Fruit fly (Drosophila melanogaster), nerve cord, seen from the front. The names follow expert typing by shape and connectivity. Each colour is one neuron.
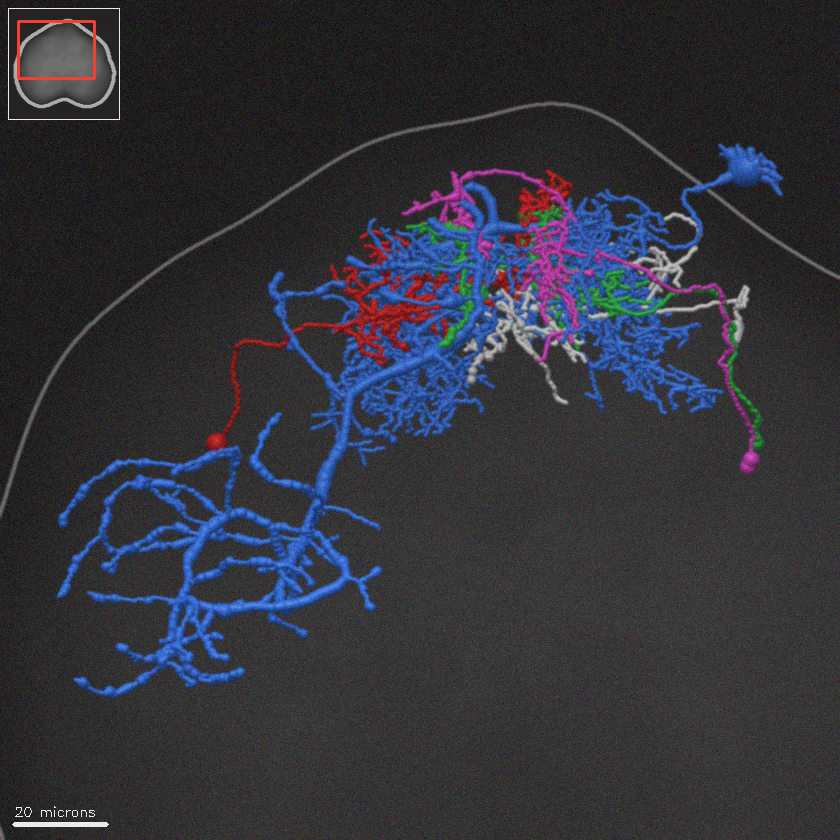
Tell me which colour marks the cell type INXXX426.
green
